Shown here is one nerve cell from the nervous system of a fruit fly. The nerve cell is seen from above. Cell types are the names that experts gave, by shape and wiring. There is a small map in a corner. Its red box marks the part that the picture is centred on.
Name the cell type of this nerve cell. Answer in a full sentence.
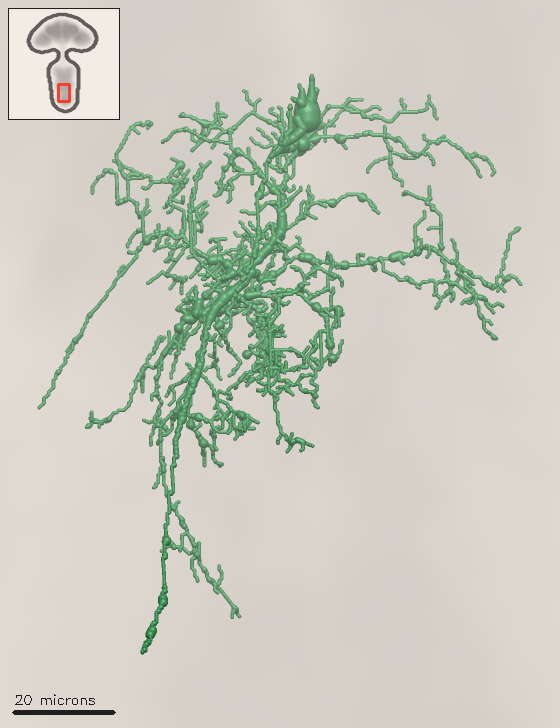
The cell type is MNad46.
